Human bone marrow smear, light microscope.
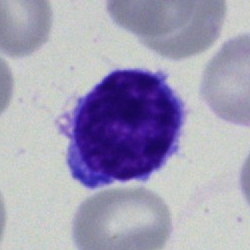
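Lymphocyte, the cell in the middle of this bone marrow smear. Its cytoplasm is scant, showing mostly as a narrow rim at the lower left, and you won't find any granules or vacuoles in it. Note the small, pale, frayed fringe sticking out from the cell's left edge.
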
